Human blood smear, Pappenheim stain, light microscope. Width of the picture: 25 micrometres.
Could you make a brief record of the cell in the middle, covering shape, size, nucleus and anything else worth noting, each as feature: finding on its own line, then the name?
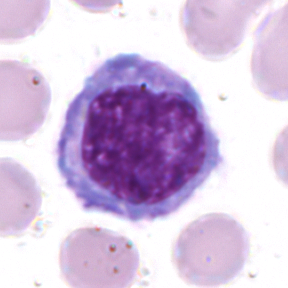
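Outline: roughly round, and the edge looks finely uneven to me
Size: about 14 micrometres across, as far as I can measure
Nucleus: round, about 11 micrometres across, filling about 60% of the cell's area
Position: slightly off-centre, so the rim of cytoplasm is wider on the left
Cytoplasm: blue, turning a deeper blue toward the cell's edge
Granules: none visible that I can make out
Cell type: plasma cell, then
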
